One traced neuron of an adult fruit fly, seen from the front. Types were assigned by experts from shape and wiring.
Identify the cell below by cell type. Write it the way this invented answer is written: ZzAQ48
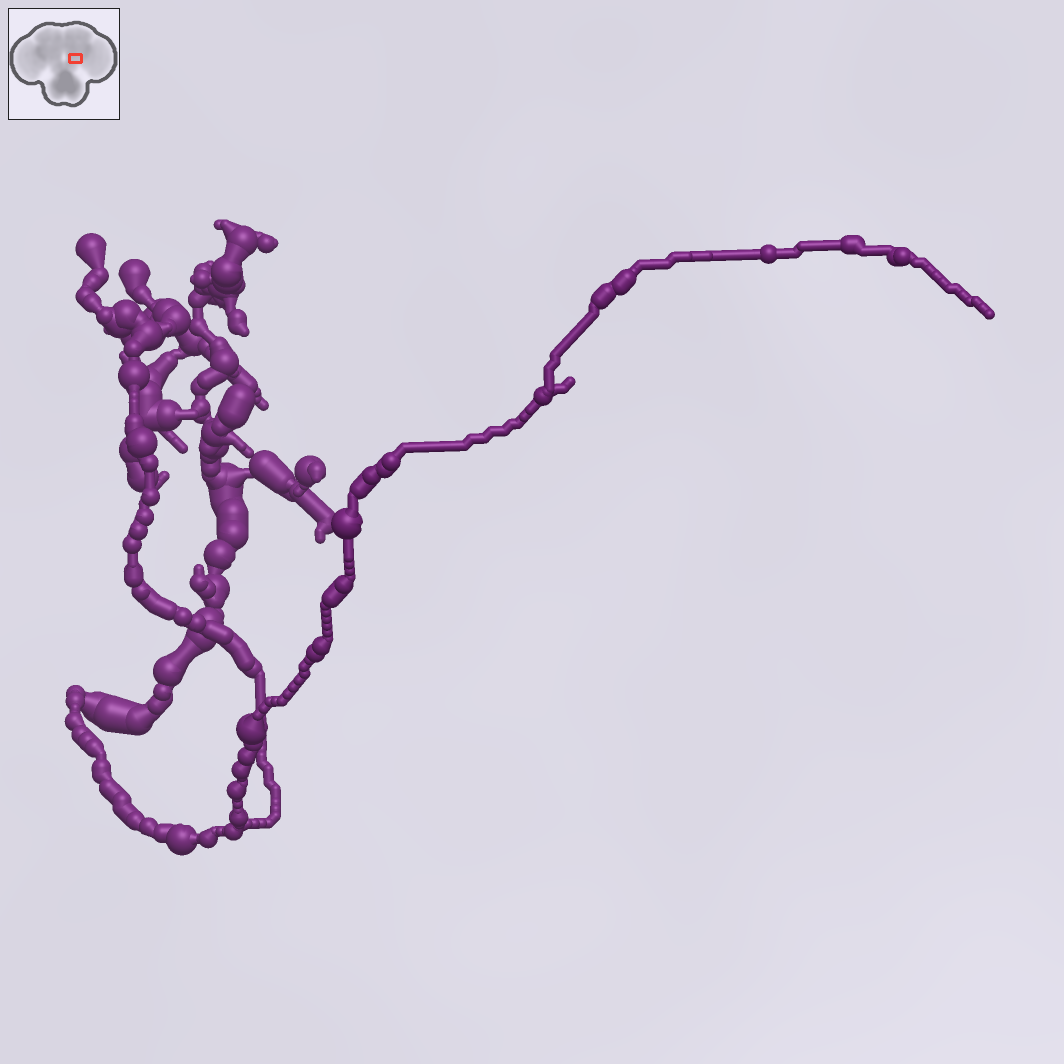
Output: TRN_VP1m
